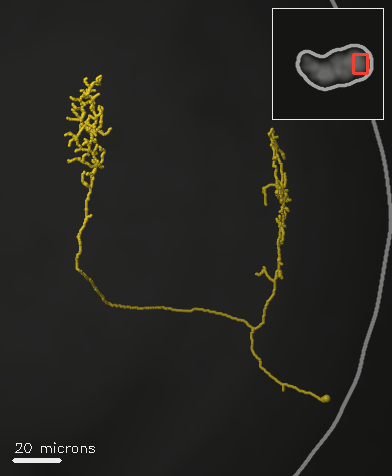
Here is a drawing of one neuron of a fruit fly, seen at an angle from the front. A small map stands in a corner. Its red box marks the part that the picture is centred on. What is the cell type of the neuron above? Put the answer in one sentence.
The cell type is Tm30.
